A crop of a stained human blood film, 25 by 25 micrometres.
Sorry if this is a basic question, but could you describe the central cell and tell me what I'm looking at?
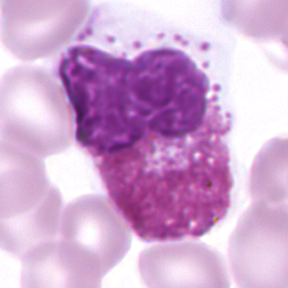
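The nuclear chromatin stains deep purple, dense and clumped. Fine reddish-purple granules pack the cell's lower half, thinning to a paler patch just below the nucleus. Above the nucleus, a row of separate small dark purple dots runs along the upper edge. This is an eosinophil.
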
